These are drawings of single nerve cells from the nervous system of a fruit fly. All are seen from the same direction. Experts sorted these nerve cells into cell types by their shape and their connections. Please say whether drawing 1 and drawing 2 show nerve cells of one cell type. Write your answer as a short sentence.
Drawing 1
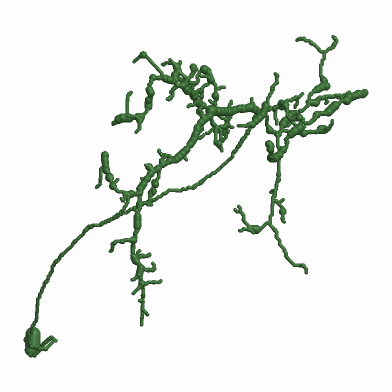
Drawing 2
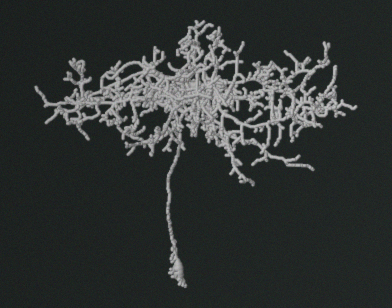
They are of different cell types.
